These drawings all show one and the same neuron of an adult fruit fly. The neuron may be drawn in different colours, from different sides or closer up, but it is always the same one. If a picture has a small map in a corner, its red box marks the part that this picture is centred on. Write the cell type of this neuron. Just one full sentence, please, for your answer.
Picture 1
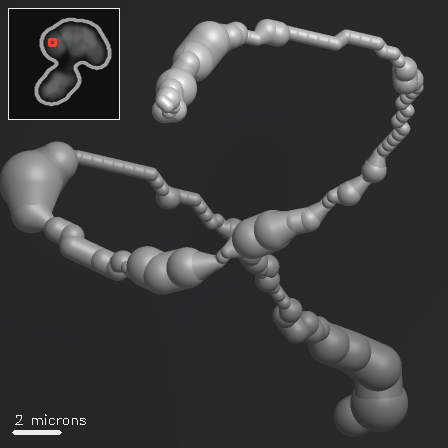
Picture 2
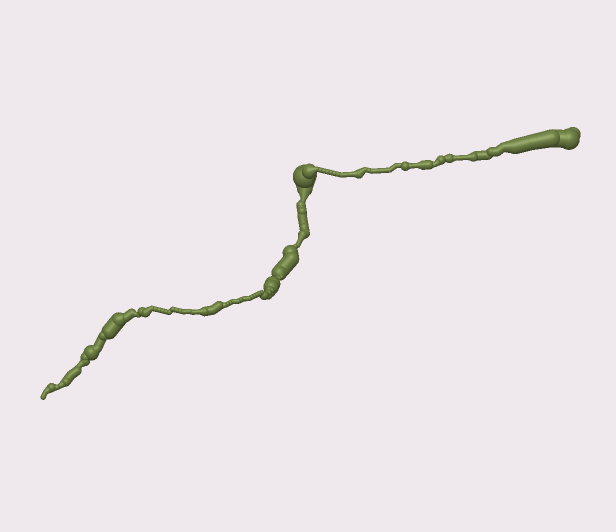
This neuron is a cell of type R7p.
